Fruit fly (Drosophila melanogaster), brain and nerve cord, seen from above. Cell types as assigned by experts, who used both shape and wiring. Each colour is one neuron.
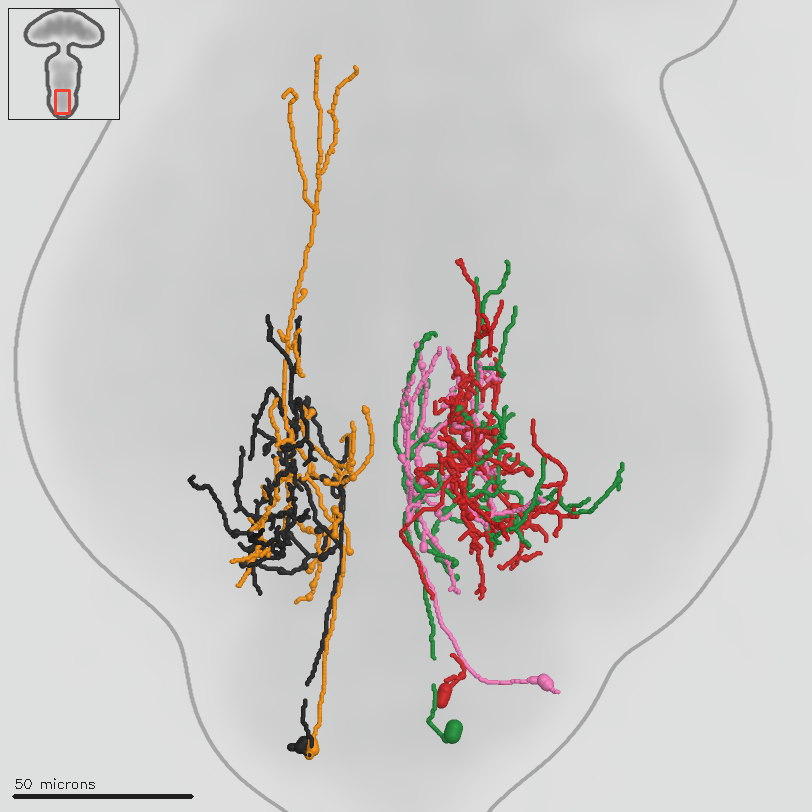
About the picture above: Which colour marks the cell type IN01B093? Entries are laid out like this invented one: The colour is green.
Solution: The colour is orange.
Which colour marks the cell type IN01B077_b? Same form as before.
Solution: The colour is green.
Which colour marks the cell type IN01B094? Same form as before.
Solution: The colour is pink.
